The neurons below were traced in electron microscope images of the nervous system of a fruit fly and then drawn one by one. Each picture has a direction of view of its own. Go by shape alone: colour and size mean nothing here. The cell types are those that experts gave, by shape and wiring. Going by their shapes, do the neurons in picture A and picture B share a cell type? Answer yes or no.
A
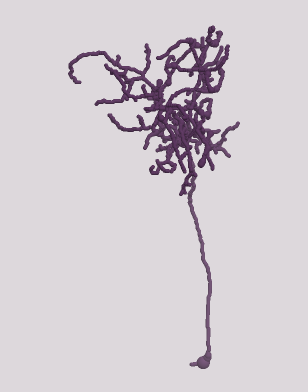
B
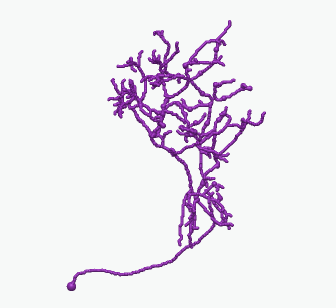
no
